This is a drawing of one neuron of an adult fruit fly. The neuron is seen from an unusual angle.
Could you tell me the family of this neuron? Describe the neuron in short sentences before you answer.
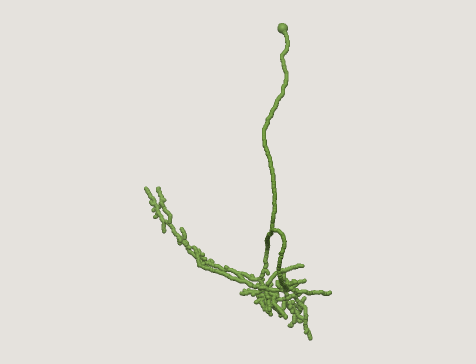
The cell body is at the top of the picture. In this view it is taller than it is wide. It is a central-brain intrinsic neuron. The family is hemilineage DM1_antero_ventral.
